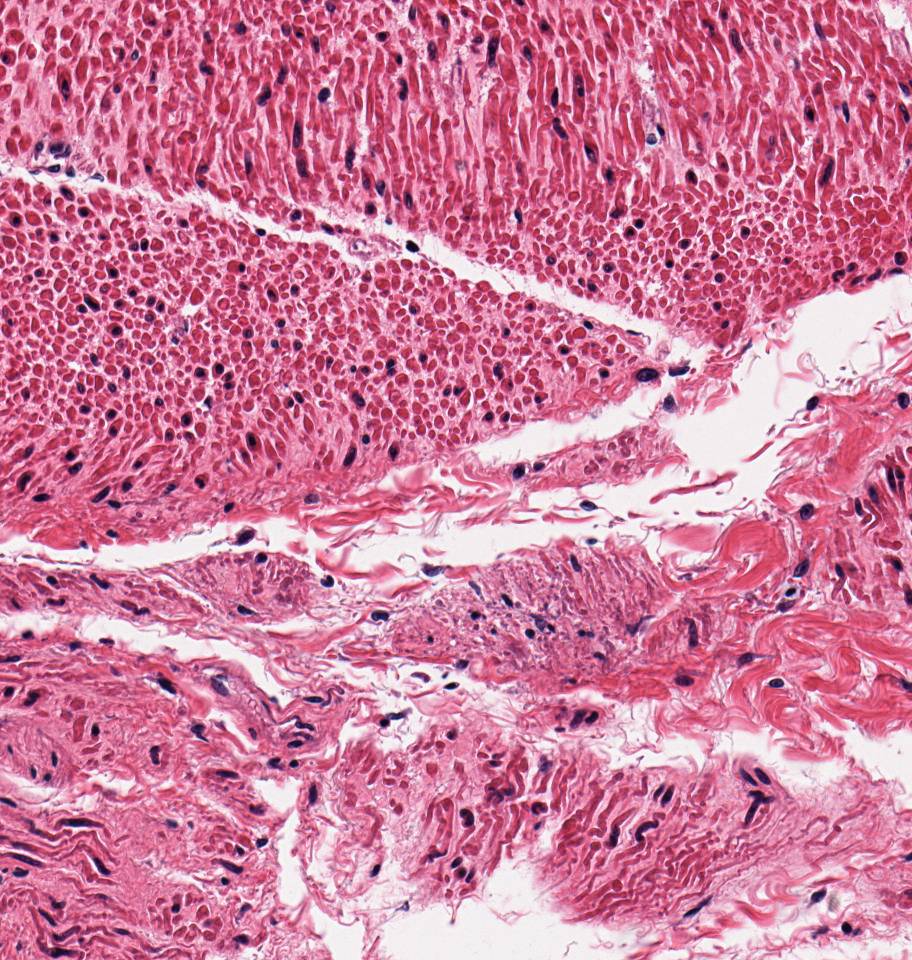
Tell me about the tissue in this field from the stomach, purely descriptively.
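Start with the upper half: it is a dense band of smooth muscle cells, cut mostly in cross-section. Notice that only a minority of those cross-sectioned profiles contain a nucleus. Right along the top edge, though, the cells are cut lengthwise and run roughly vertically. Now move to the lower half, where looser muscle bundles are cut lengthwise or obliquely and carry elongated nuclei.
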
